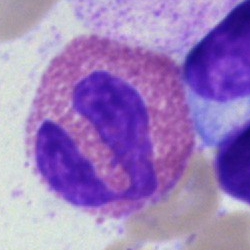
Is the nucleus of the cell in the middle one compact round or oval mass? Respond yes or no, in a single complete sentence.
No, the nucleus takes the form of a curved band with no separate lobes.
